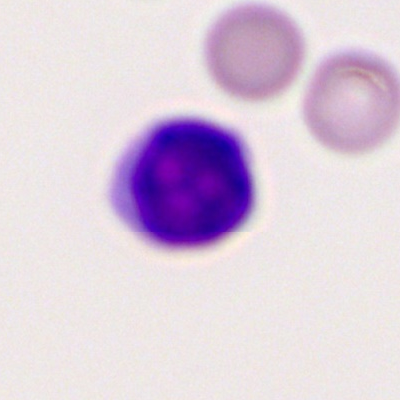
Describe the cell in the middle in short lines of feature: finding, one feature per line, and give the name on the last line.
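Outline: roughly round, smooth, no surface projections
Nucleus: fills most of the cell; slightly angular outline
Nuclear spots: three, paler, rounded
Cytoplasm: no visible granules
Name: lymphocyte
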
